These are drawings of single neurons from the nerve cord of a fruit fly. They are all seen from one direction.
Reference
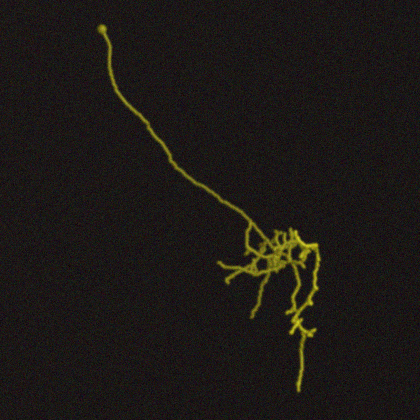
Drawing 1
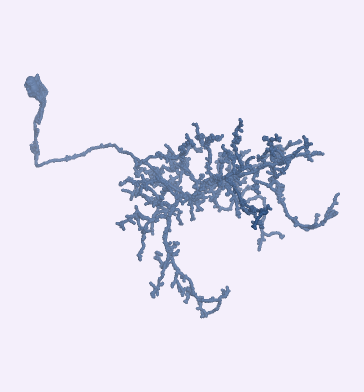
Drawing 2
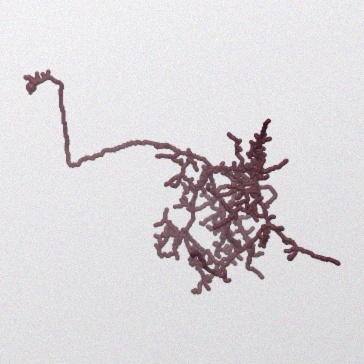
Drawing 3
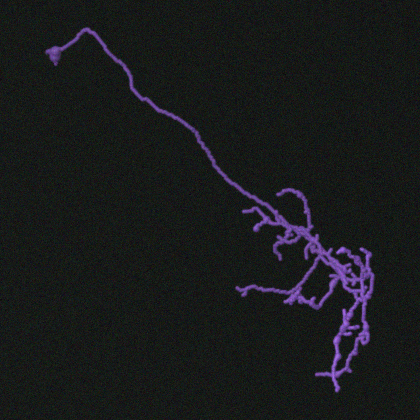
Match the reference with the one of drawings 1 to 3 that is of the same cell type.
3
